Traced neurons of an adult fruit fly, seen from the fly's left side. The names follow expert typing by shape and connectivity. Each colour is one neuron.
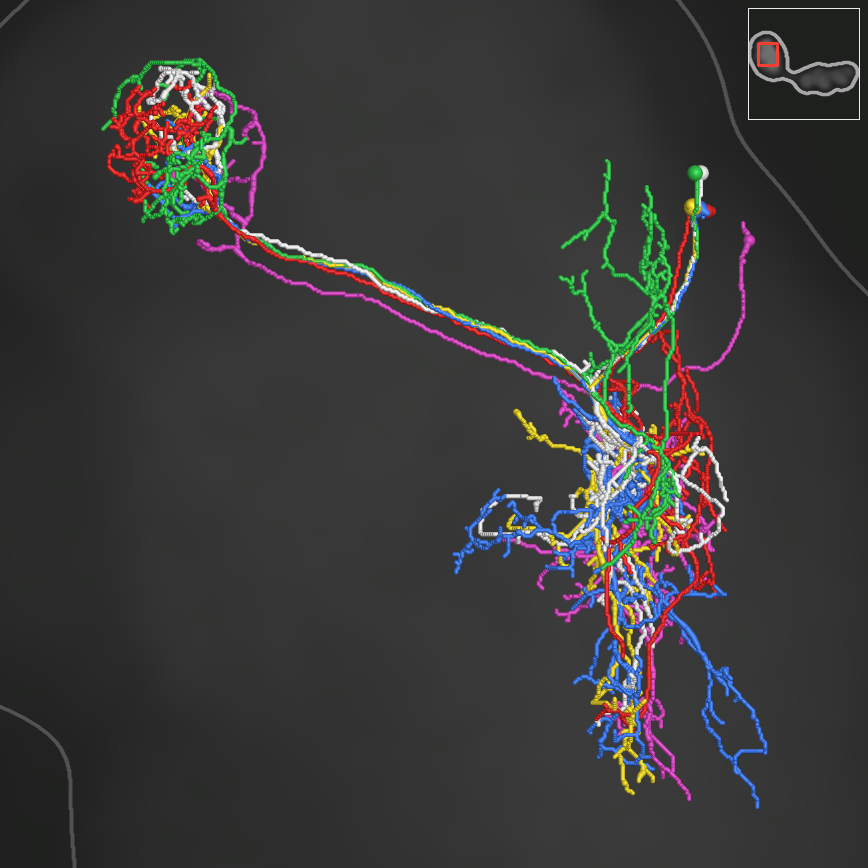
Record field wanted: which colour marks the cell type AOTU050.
red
